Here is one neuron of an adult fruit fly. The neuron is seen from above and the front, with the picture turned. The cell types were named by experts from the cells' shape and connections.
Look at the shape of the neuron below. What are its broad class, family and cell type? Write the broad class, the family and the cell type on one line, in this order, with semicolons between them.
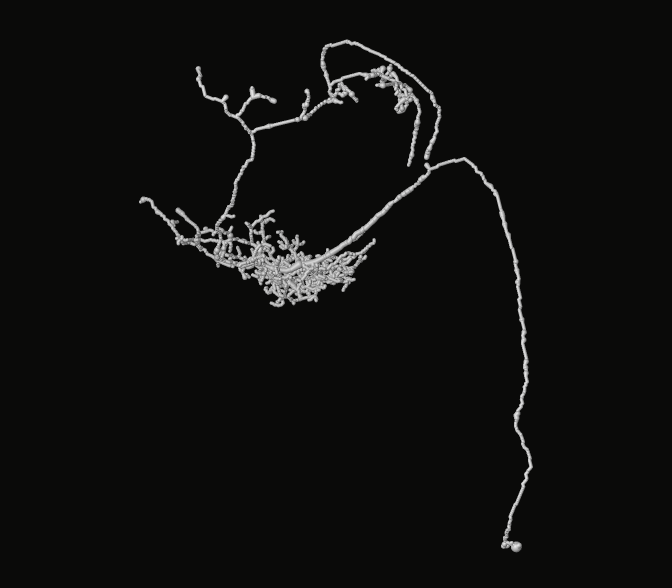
nerve-cord intrinsic neuron; hemilineage 01A; IN01A036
